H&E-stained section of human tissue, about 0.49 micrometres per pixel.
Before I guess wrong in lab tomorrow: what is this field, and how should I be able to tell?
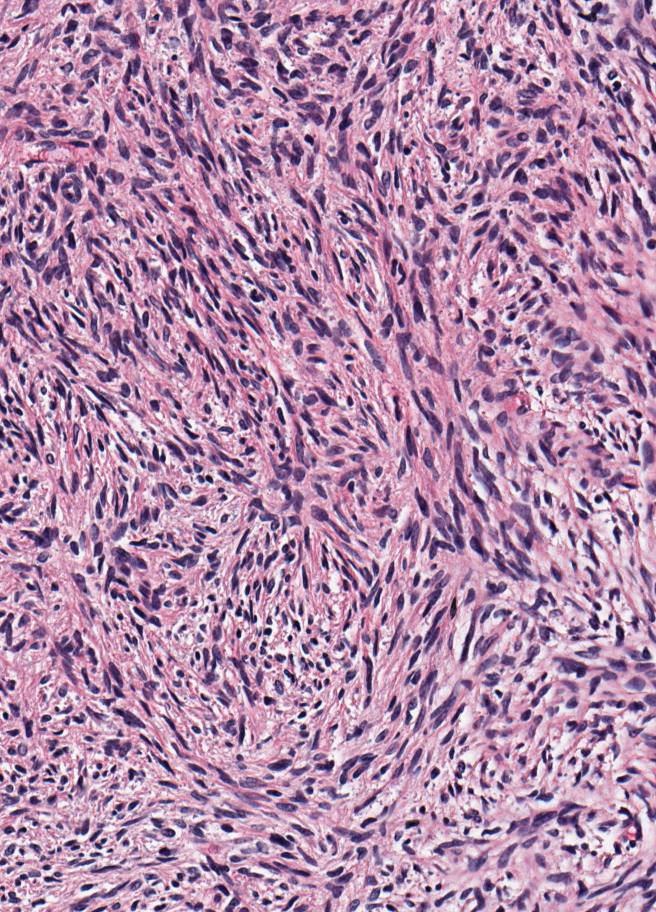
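Tissue: ovarian cortex. Check one, arrangement: densely packed spindle cells in fascicles make up the whole field.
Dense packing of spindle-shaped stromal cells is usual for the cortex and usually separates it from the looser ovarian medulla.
Check two, nuclei: most are elongated and dark, with tapered ends. Check three, cytoplasm: scant, pale pink and fibrillary, with indistinct cell borders. Check four, glands and epithelium: none anywhere in the field.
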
